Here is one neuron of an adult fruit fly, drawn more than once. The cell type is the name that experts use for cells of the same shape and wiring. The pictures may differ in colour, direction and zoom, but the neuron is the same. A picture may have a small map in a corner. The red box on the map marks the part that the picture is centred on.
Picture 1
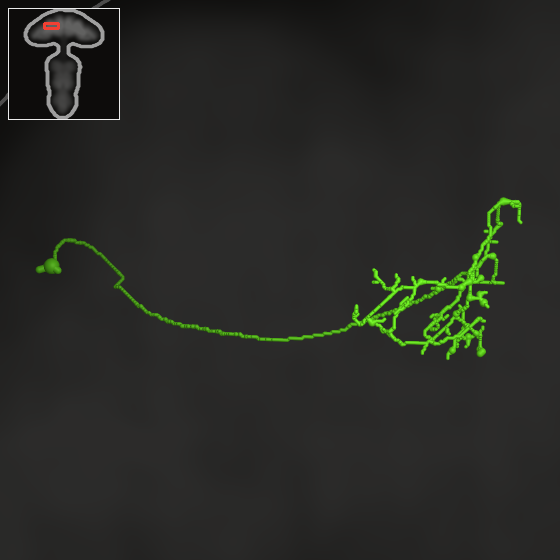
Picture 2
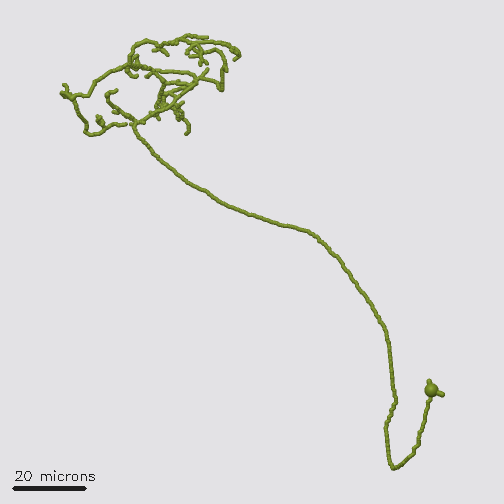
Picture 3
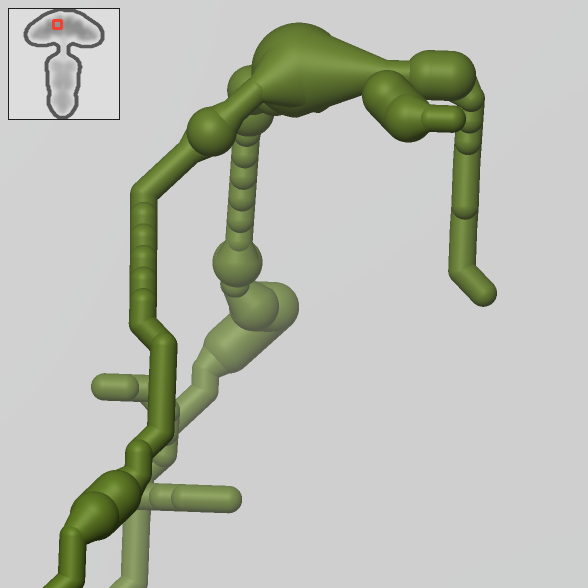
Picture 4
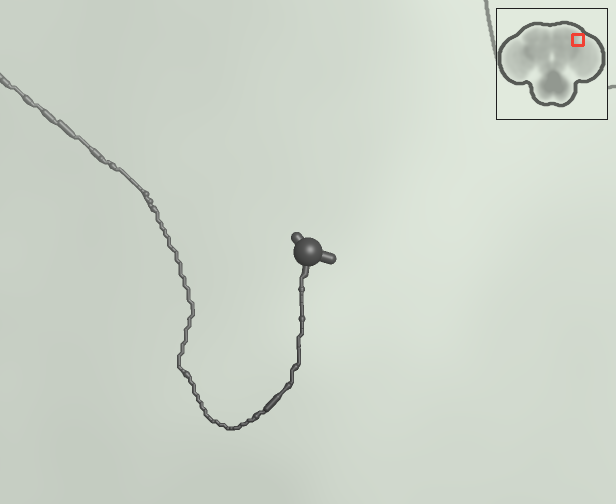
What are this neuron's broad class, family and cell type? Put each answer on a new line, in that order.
central-brain intrinsic neuron
hemilineage SIPa1_ventral
SLP106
